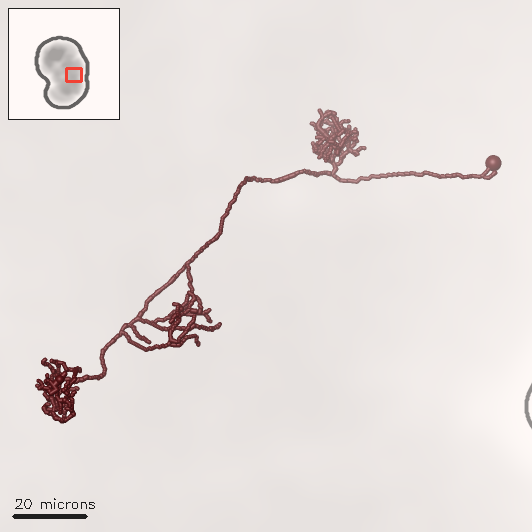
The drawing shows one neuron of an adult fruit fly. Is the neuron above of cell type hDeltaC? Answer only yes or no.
no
